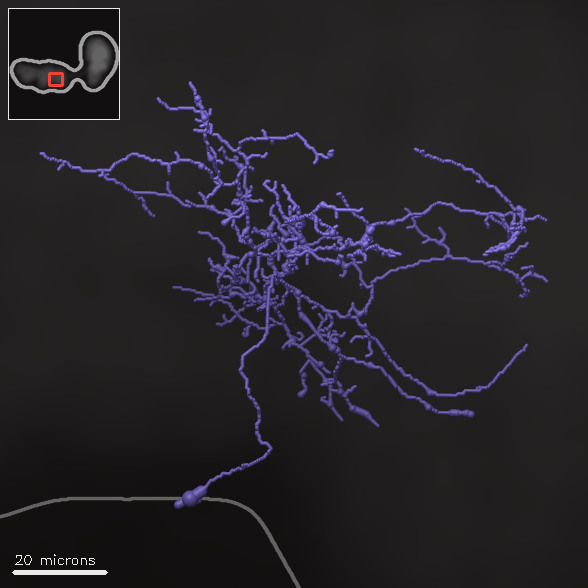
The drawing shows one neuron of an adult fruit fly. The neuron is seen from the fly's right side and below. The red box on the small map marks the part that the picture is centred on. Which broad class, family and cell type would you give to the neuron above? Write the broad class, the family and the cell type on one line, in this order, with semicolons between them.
nerve-cord intrinsic neuron; hemilineage 00A; IN00A065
